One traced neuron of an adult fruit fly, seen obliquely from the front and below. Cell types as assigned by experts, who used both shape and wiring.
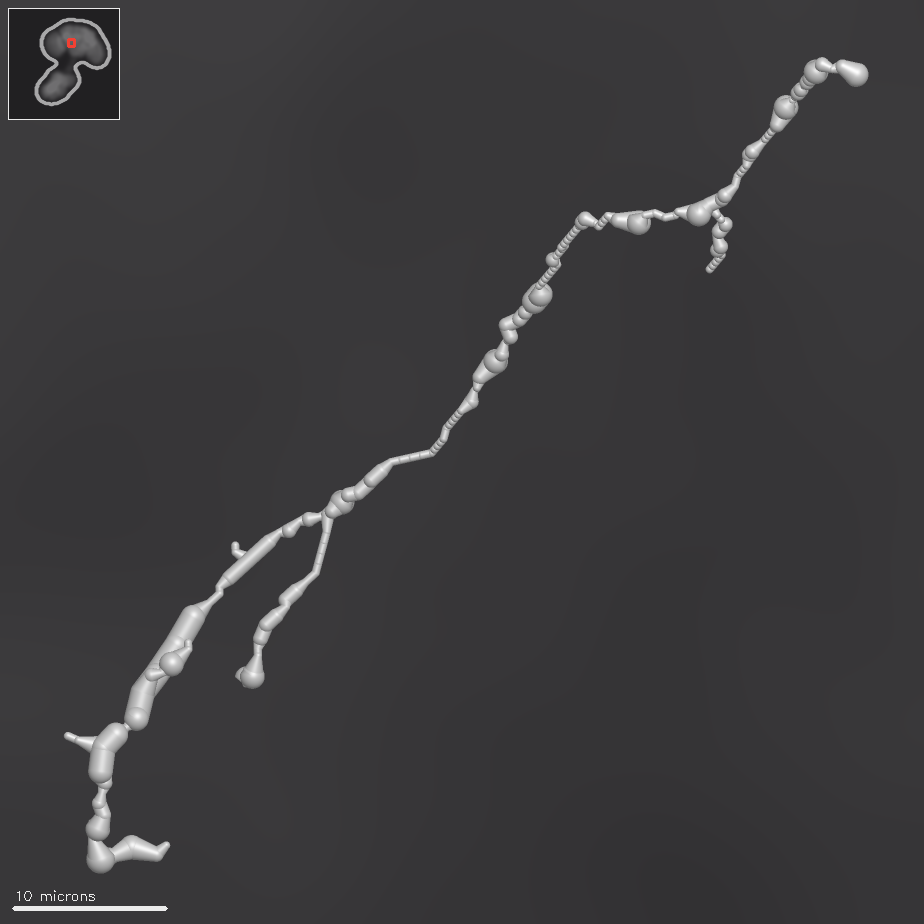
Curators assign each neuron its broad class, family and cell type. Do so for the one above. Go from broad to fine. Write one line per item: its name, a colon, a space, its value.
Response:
broad class: sensory neuron entering the brain
family: class mechanosensory
cell type: JO-CA2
